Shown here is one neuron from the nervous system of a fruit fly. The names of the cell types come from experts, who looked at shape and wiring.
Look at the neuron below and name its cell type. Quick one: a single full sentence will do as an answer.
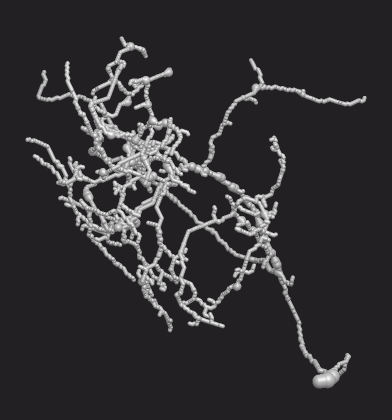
With respect to cell type, this neuron is CB3788.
